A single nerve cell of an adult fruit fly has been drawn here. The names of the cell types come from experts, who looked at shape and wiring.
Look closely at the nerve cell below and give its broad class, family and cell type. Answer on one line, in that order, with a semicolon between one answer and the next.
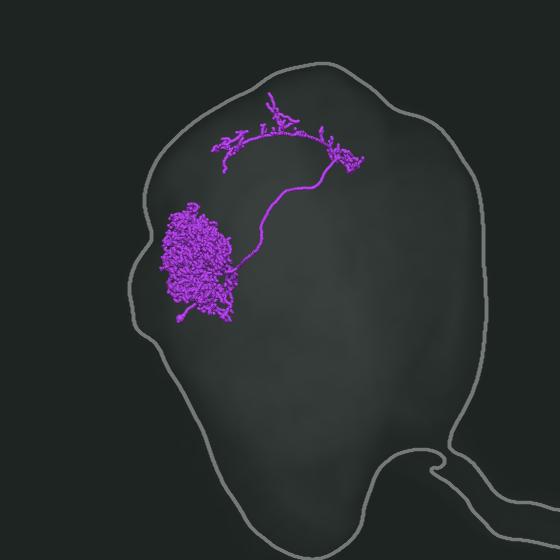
central-brain intrinsic neuron; hemilineage ALv1; M_vPNml50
